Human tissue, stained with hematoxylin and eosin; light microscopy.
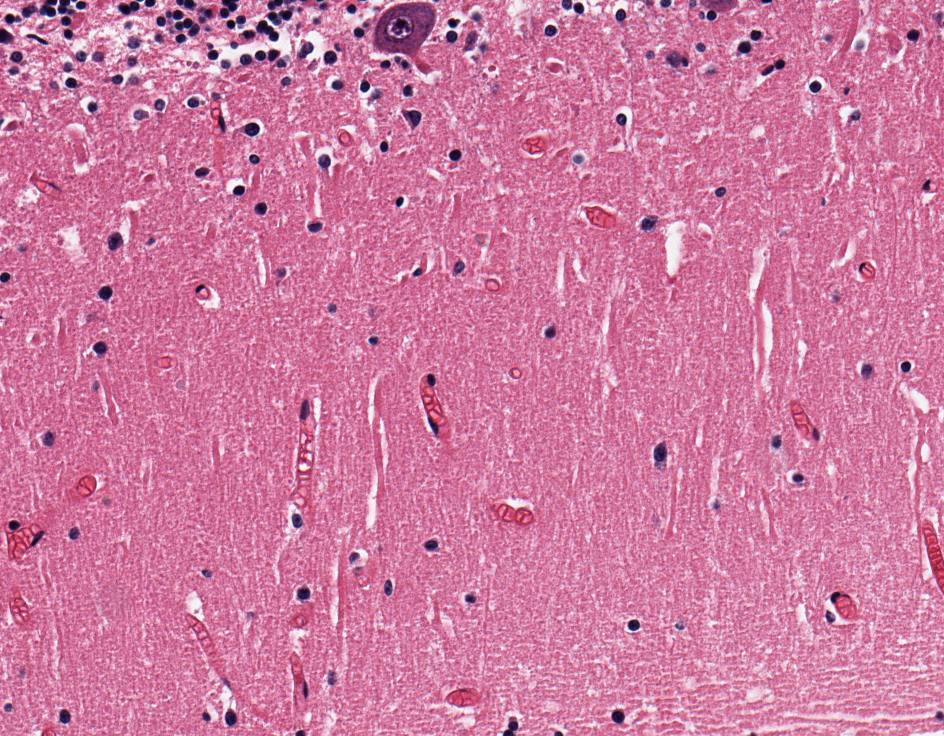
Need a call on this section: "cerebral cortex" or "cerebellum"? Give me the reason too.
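This is cerebellum. Look at the top edge: a dense band of small, round, dark nuclei sits there, and the rest of the field is pale pink with few cells.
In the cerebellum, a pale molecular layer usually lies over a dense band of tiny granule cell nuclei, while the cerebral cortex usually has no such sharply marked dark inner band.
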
